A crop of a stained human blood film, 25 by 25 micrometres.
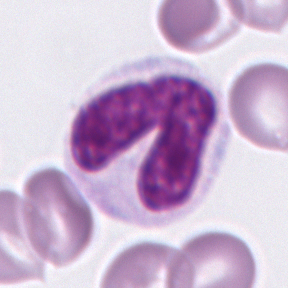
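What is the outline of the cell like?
Round and smooth.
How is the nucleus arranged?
Its two limbs join at the top and the gap between them opens downward, with pale lilac-pink cytoplasm surrounding the nucleus and filling that gap.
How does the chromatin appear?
Coarsely clumped, dark purple with paler patches.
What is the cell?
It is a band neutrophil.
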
